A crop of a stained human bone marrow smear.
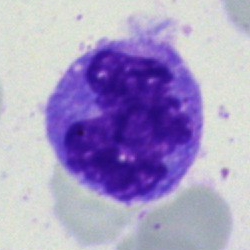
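Monocyte (cell in the middle), stained human bone marrow smear, light microscope. The nucleus is irregular and folded into several lobes; its chromatin is dark purple and clumped, with small pale gaps between the clumps. The nucleus fills most of the cell, leaving a narrow rim of pale bluish-lilac cytoplasm. A wispy, frayed fringe projects from the top edge of the cell.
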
